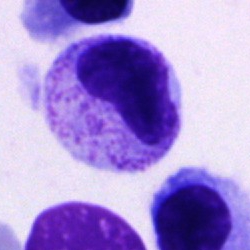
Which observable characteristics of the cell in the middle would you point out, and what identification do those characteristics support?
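Start with the outline: it is round and smooth. Now look at the nucleus, which is indented into a kidney shape and sits off-centre toward the upper right. Around its left and lower side, the pale lilac cytoplasm forms a wide crescent. This is a metamyelocyte.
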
